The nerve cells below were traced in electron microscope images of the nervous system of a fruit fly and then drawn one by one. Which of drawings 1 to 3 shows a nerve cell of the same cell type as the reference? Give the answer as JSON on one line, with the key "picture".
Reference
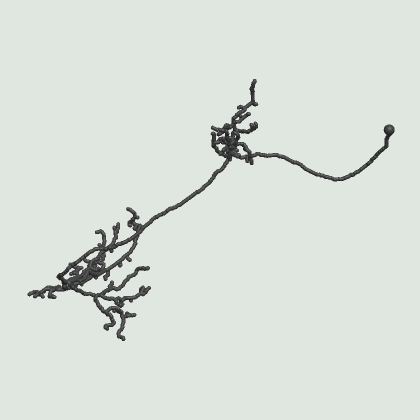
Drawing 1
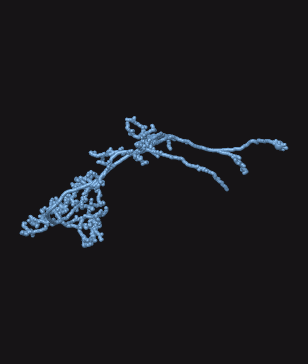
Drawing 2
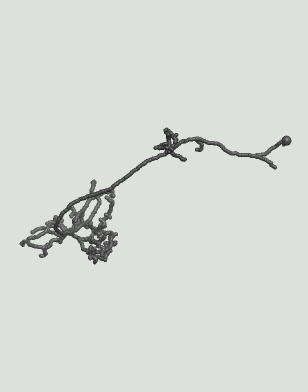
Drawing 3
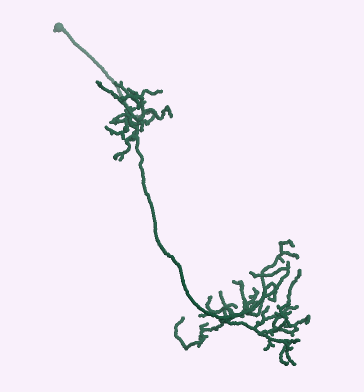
{"picture": 3}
